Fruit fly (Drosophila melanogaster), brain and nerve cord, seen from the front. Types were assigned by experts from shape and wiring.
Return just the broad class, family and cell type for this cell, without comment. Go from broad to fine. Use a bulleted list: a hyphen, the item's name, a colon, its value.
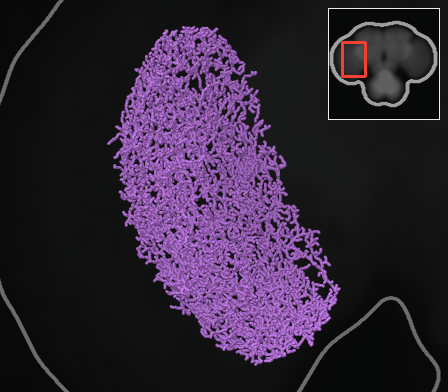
- broad class: optic-lobe intrinsic neuron
- family: LPi
- cell type: LPi4b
